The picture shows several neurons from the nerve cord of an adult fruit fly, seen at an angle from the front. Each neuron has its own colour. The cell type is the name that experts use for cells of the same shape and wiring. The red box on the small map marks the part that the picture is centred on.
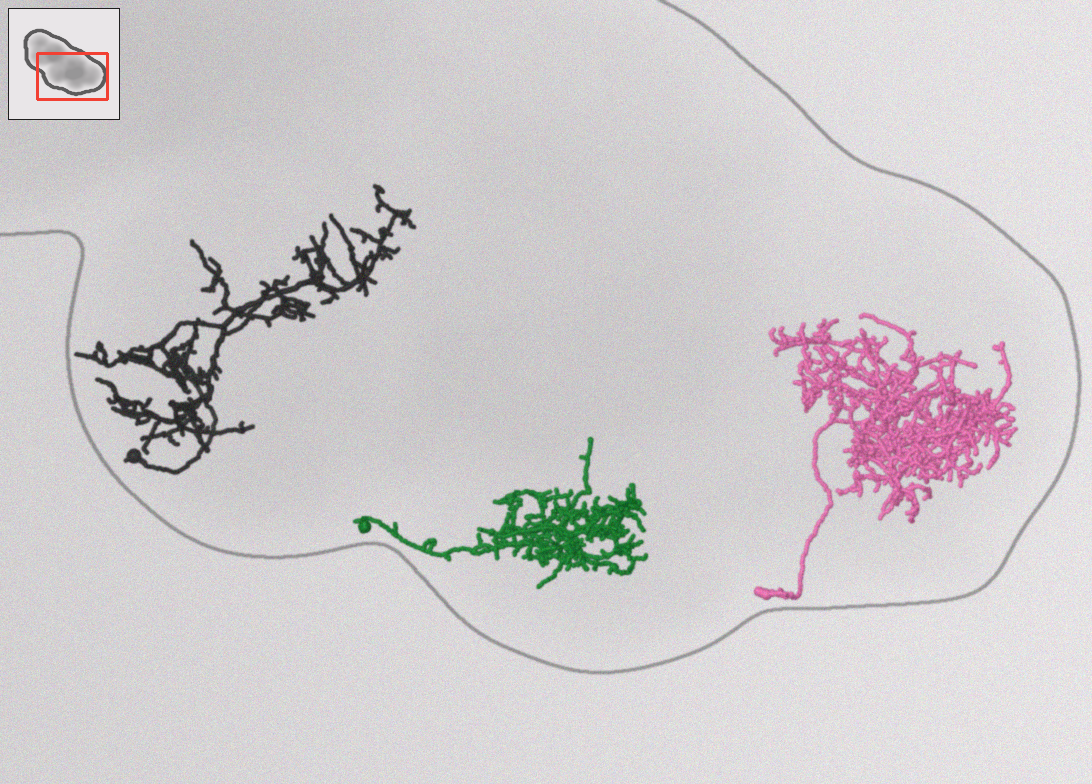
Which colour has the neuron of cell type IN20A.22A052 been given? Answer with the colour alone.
green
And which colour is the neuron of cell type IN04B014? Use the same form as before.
pink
